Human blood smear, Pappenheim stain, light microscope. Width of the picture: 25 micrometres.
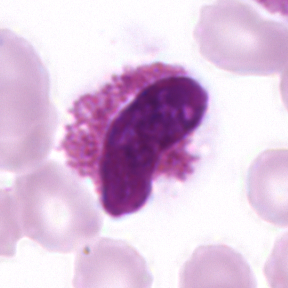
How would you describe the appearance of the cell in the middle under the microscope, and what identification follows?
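A single unsegmented nucleus with an elongated, bean-like shape lies off-centre, toward the right side of the cell. Its chromatin stains dark purple throughout. Most of the granular cytoplasm sits to the upper left of the nucleus. This cell is an eosinophil.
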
